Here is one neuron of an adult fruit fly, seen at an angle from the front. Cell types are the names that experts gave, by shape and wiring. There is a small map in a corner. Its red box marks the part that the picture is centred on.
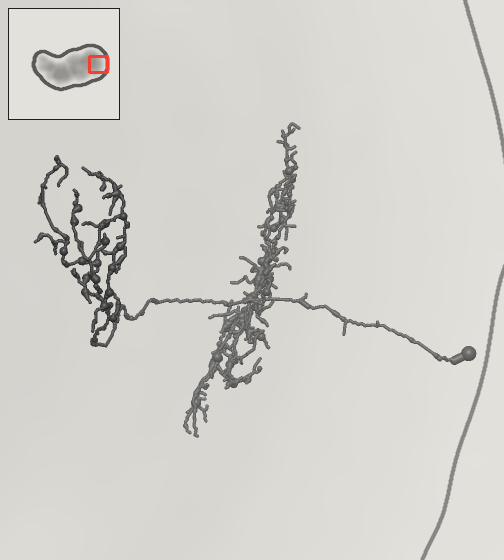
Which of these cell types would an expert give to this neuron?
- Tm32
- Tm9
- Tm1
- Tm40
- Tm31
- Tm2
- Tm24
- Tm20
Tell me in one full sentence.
The type assigned to this neuron is Tm32.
